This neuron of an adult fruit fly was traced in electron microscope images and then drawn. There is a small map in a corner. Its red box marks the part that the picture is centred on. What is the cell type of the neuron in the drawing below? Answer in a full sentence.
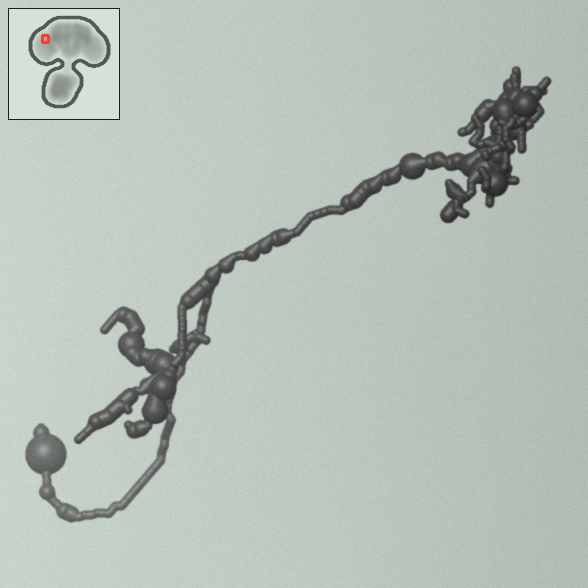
The cell type is T5a.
